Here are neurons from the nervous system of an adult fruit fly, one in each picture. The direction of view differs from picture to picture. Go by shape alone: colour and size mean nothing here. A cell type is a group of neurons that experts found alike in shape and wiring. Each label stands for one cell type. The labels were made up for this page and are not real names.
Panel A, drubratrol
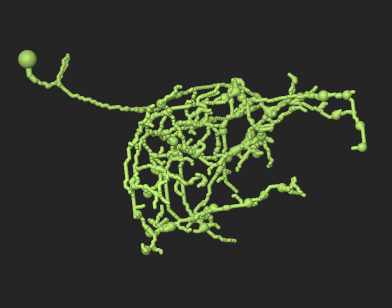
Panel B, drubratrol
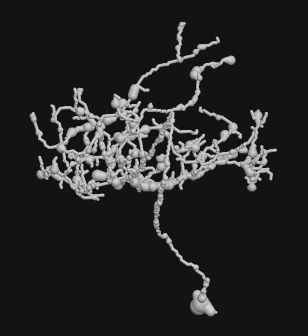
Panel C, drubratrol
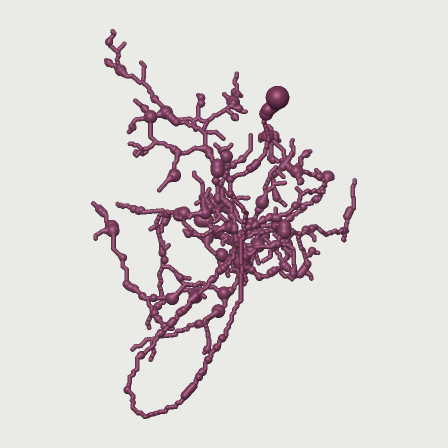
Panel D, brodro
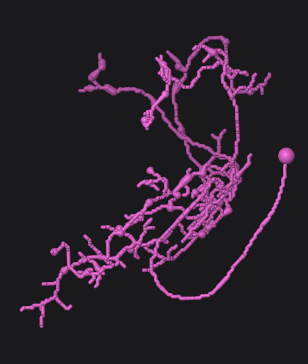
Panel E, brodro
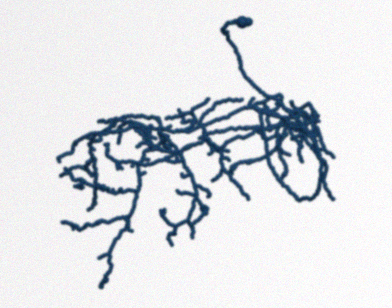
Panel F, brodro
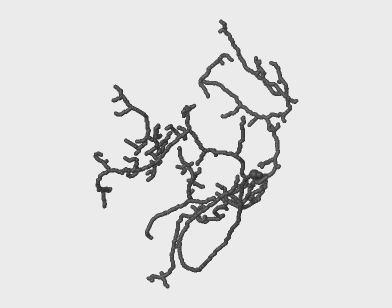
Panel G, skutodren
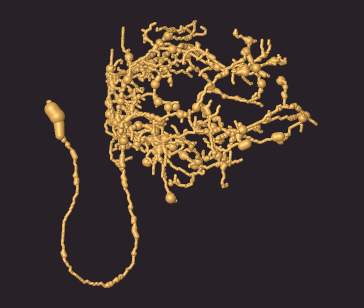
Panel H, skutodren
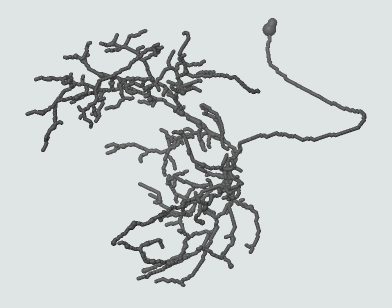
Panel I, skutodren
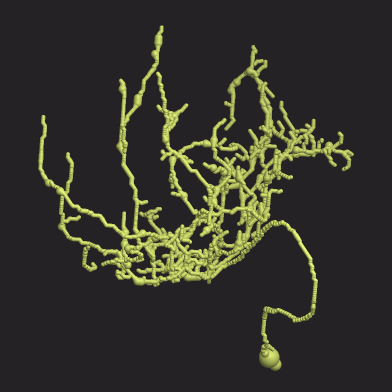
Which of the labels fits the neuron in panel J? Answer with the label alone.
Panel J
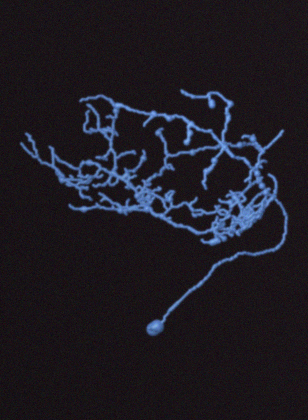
brodro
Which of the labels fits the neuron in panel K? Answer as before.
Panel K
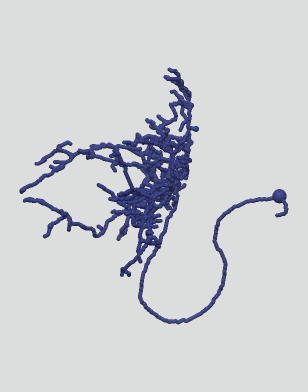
drubratrol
